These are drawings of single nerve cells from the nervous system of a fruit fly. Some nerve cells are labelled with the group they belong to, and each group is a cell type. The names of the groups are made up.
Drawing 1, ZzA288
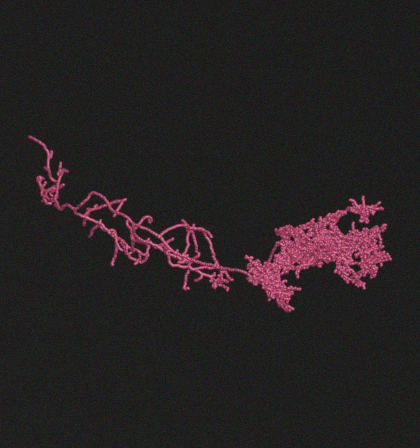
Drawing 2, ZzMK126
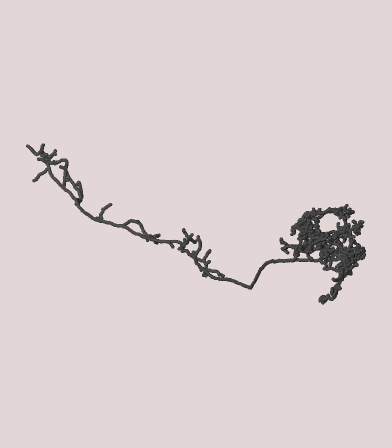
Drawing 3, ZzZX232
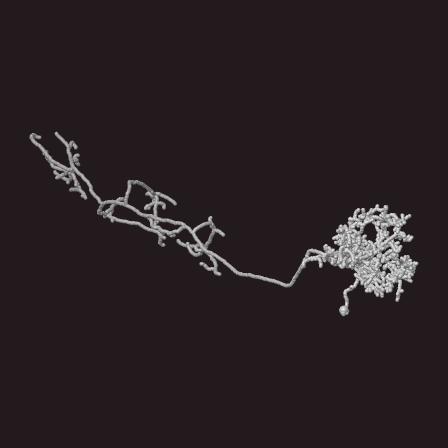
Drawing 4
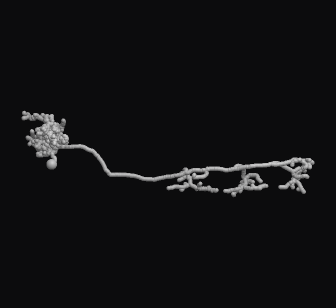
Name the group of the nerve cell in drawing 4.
ZzZX232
